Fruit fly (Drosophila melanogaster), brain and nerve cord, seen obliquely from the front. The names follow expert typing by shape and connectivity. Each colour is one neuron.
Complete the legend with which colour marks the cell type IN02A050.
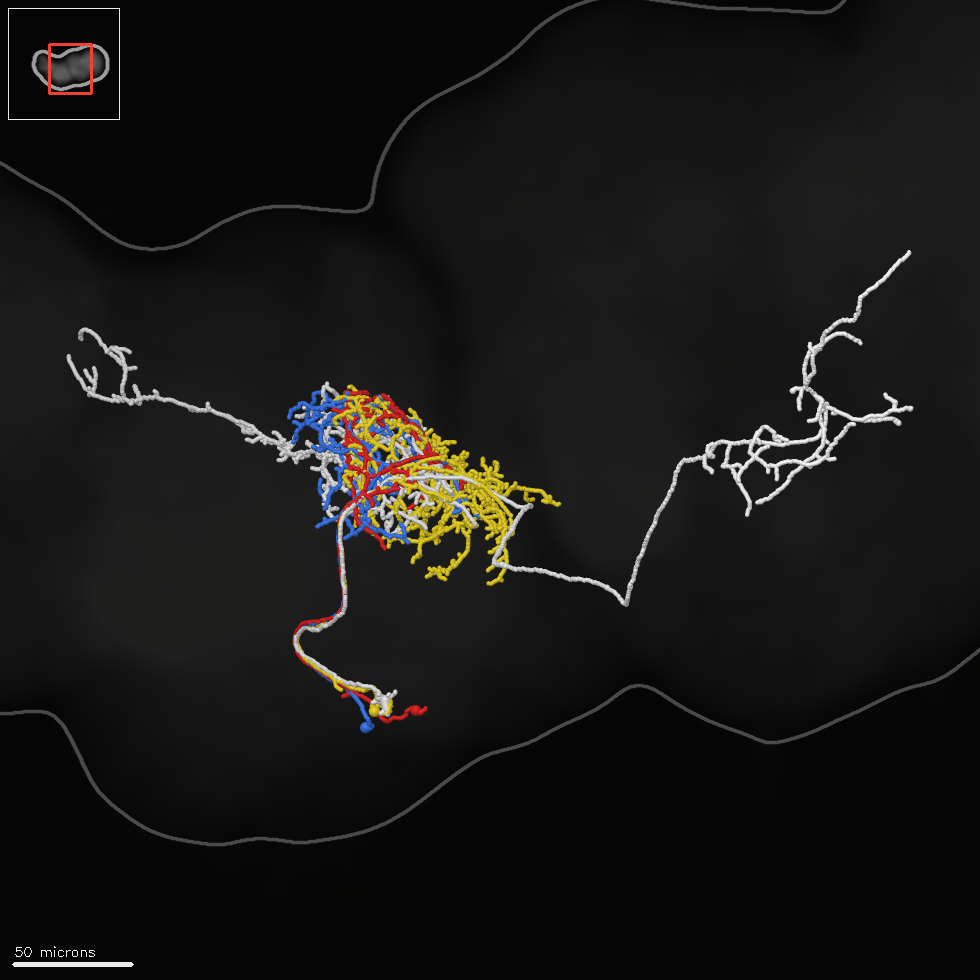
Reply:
blue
